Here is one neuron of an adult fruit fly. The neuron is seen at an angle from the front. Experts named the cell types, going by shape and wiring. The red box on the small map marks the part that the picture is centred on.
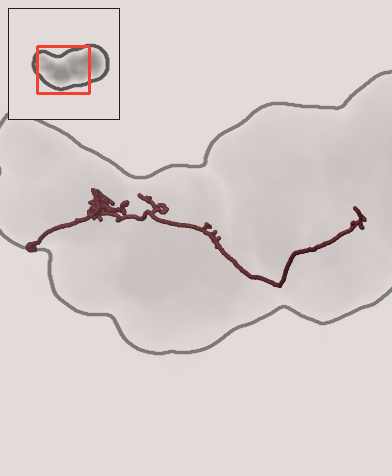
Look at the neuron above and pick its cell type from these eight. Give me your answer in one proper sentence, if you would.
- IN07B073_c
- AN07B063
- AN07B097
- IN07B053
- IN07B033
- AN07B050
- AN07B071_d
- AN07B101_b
The cell type held by this neuron is AN07B050.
